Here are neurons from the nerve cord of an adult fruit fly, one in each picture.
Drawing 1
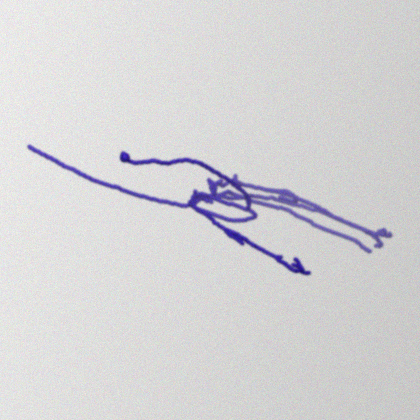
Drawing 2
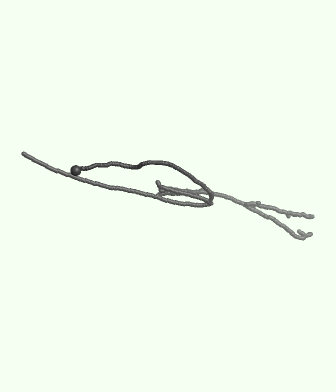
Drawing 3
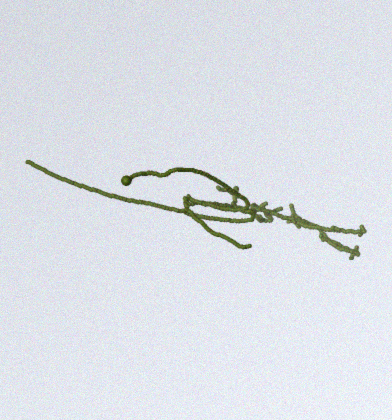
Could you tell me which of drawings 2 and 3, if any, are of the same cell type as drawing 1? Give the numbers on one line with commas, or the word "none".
2, 3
